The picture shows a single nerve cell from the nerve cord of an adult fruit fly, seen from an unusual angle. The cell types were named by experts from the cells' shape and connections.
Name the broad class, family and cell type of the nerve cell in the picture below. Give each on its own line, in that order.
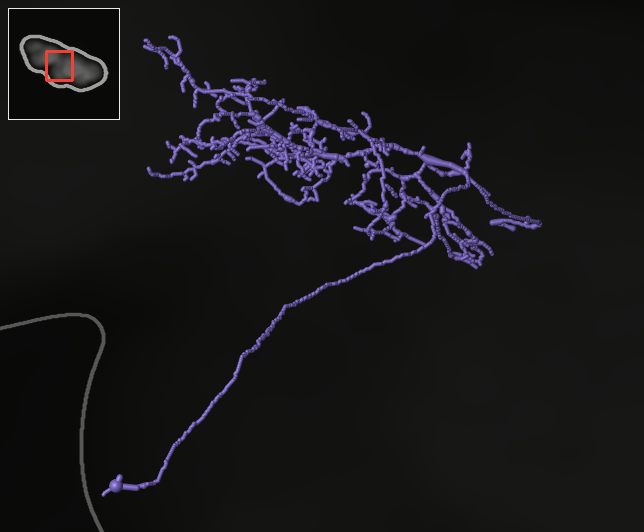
nerve-cord intrinsic neuron
hemilineage 12A
IN12A054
